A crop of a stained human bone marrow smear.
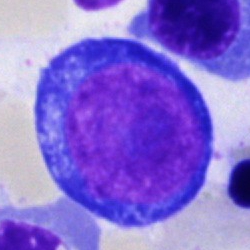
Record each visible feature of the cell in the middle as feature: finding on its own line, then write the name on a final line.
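Outline: round to slightly oval
Nucleus: off-centre, toward the right
Cytoplasm: wider band on the left
Left side: paler, mottled zone in the cytoplasm
Granules: no distinct purple granules
Name: proerythroblast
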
